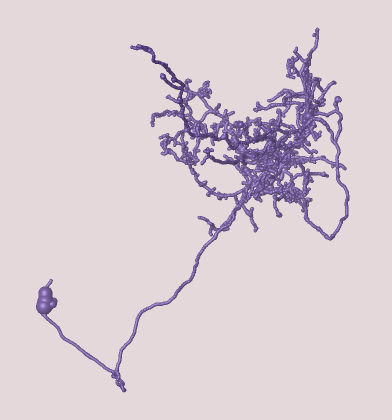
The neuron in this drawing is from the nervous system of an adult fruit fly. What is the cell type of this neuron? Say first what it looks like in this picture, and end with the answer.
Dozens of branch ends can be seen. In this view it is about as wide as it is tall. Its broad class is central-brain intrinsic neuron. The cell type is WED057.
